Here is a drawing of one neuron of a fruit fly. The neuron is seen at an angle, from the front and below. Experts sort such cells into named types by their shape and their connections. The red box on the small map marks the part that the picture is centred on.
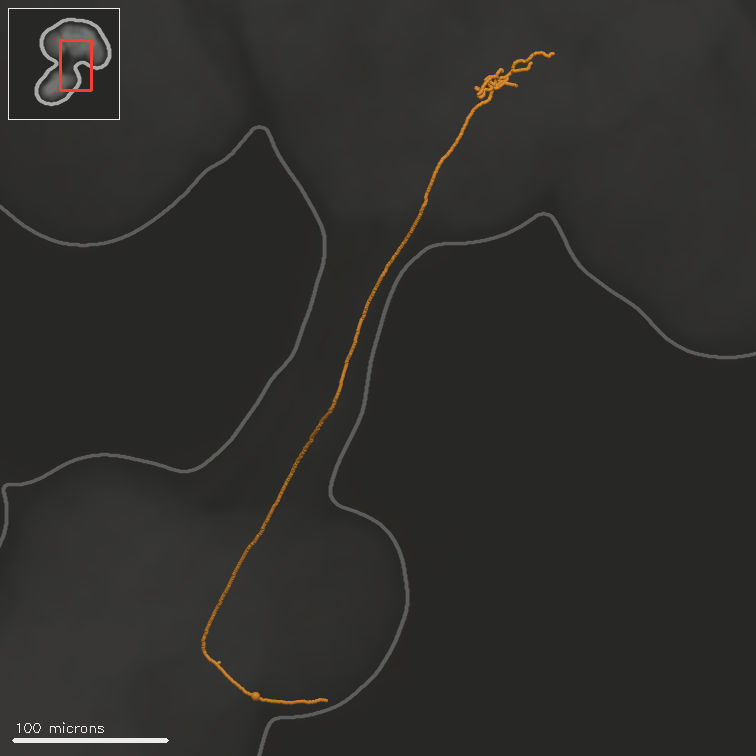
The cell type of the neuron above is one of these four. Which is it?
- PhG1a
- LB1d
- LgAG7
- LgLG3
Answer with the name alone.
LgAG7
